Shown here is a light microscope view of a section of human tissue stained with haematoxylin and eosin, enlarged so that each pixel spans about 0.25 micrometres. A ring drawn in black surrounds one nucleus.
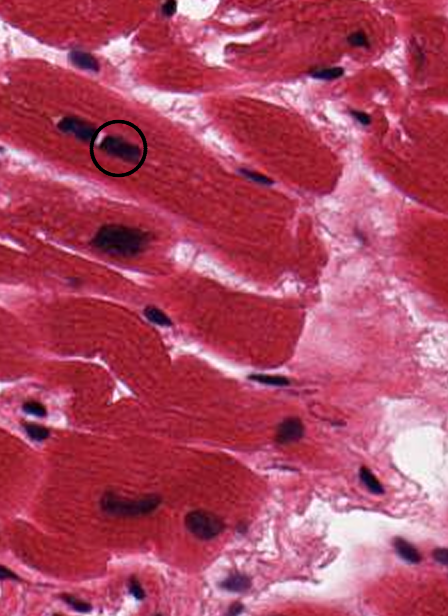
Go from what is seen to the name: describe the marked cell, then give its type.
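The nucleus is elongated and oval, stained dark purple, and lies in the middle of the fibre with its long axis running along the fibre. The dark nuclear staining is split by a narrow pale cleft, so it appears as elongated dark pieces lying end to end. The cytoplasm is abundant and deep pink-red, with faint lines running along the length of the fibre. The cell forms part of a long band-like fibre that lies parallel to neighbouring fibres, separated from them by pale, loosely textured spaces. It is a cardiomyocyte.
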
